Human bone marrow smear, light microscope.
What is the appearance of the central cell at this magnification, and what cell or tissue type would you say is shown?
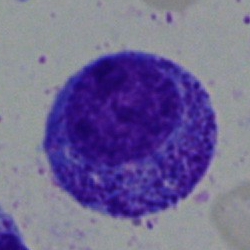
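Taking the features in turn, the nucleus sits toward the upper part of the cell. Next, the cytoplasm is stained a deep blue-purple. Below the nucleus, coarse dark purple granules crowd that cytoplasm. Last on the list, a few small, pale, clear spots appear in the lower cytoplasm. This is a promyelocyte.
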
